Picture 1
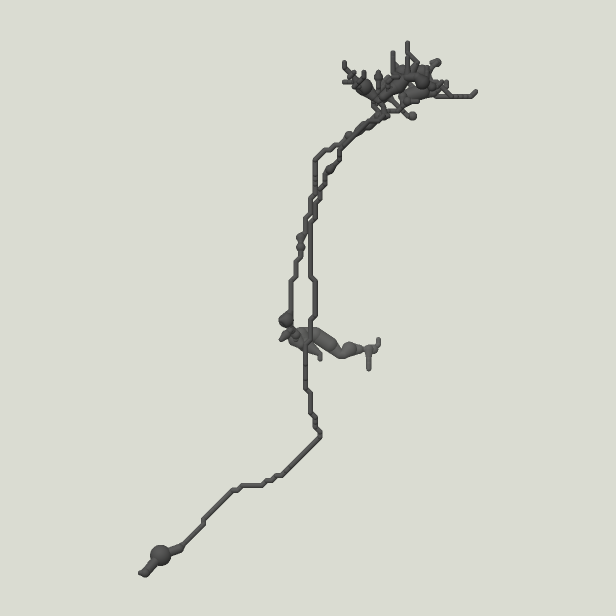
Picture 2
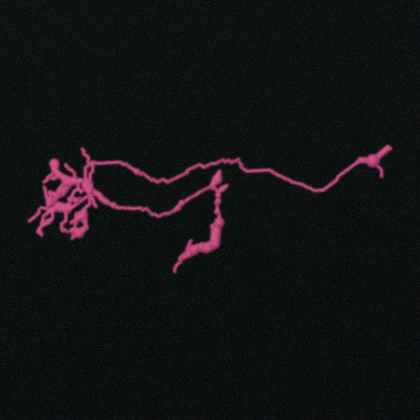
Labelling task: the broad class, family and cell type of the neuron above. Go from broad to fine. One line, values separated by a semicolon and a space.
optic-lobe intrinsic neuron; T; T5c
